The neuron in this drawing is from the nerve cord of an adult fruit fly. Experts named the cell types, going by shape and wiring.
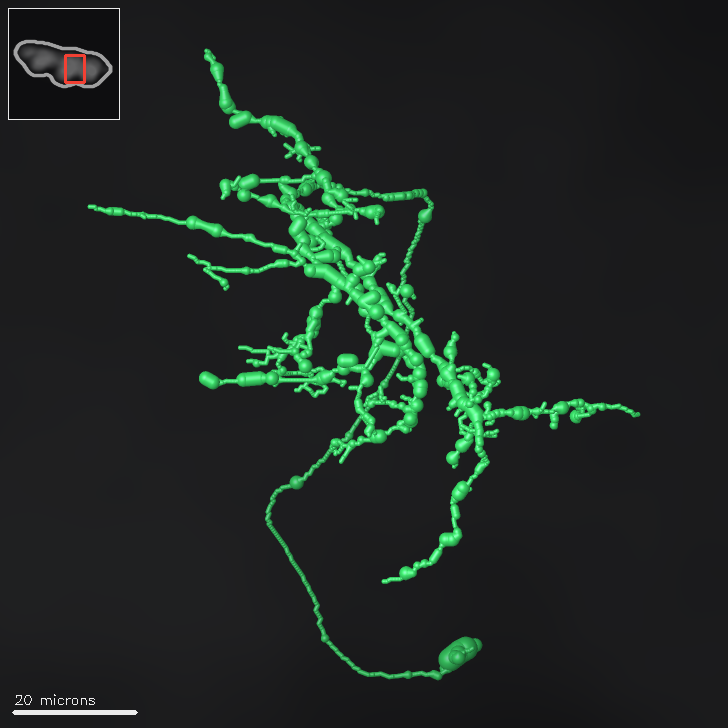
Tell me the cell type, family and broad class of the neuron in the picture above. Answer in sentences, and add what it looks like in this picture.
Its cell type is IN02A037. The family is hemilineage 02A. This is a nerve-cord intrinsic neuron. From top to bottom in the picture it spans about 100 microns. The picture shows dozens of branch ends.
